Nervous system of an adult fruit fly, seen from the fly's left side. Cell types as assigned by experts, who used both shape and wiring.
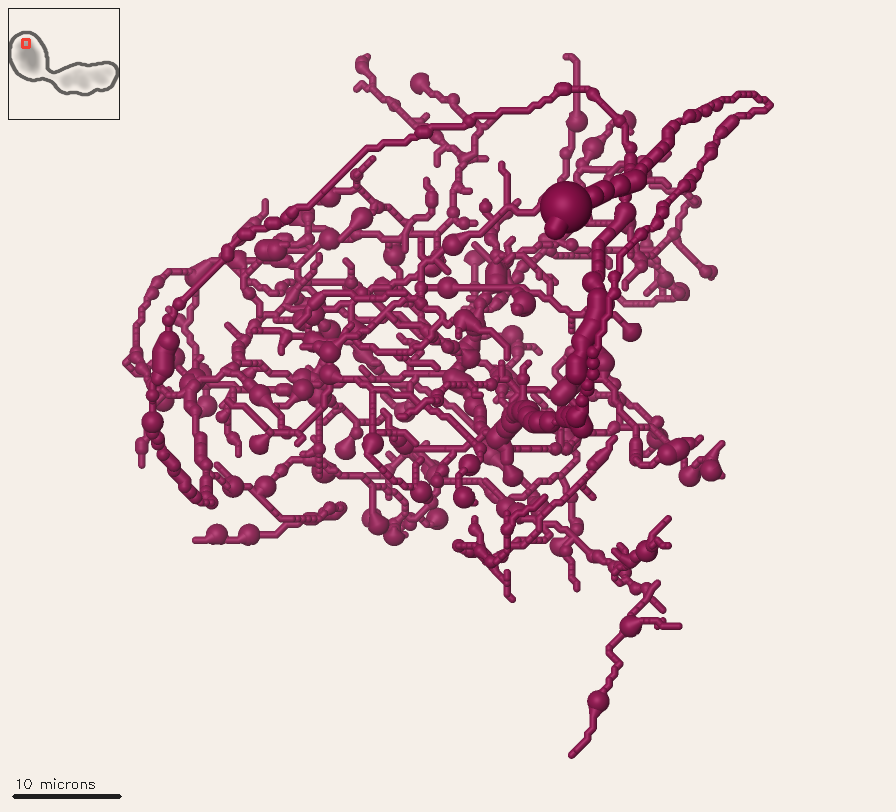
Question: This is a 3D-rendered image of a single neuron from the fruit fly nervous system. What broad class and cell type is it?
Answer: central-brain intrinsic neuron; SLP464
